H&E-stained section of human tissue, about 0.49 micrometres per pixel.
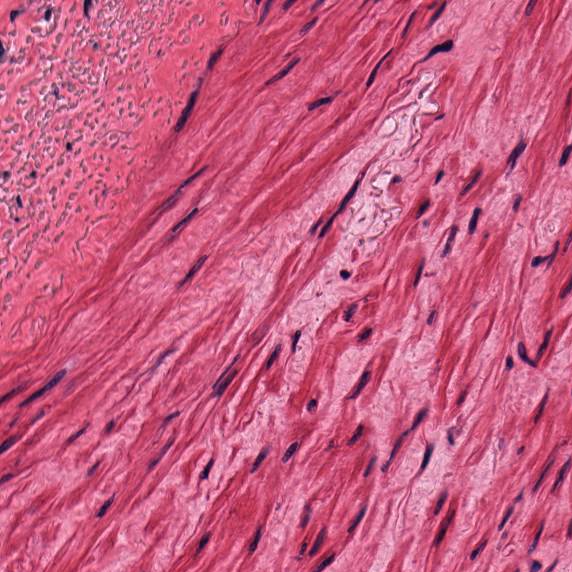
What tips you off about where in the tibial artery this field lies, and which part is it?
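Answer: tunica media. First, elongated spindle cells form parallel bundles running diagonally, lower left to upper right. Second, nuclei are dark purple and cigar-shaped, along the long axis.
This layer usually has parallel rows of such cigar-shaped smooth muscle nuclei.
Third, cytoplasm is deeply eosinophilic and fibrillar; paler wavy collagen lies between bundles, mostly on the right.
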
